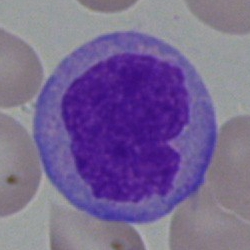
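Monocyte, the central cell of this bone marrow smear. Notice first how round and smooth its outline is. Now look at the nucleus: a notch is cut into its right side. The cytoplasm shows no distinct granules and contains no vacuoles.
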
